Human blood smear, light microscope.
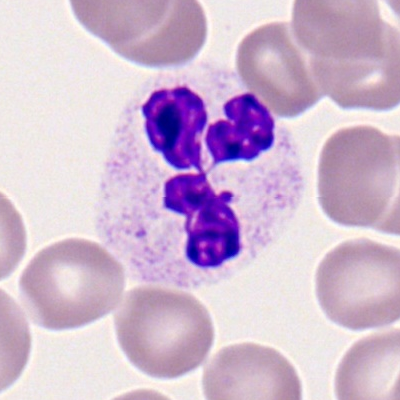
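Segmented neutrophil, light micrograph of a stained human blood smear. The nucleus is divided into several separate lobes, joined by thin dark strands. Nucleoli are not visible. The cytoplasm is pale pinkish-lilac.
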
